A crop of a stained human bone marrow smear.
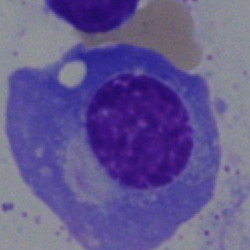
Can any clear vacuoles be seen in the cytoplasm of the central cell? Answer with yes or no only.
Yes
